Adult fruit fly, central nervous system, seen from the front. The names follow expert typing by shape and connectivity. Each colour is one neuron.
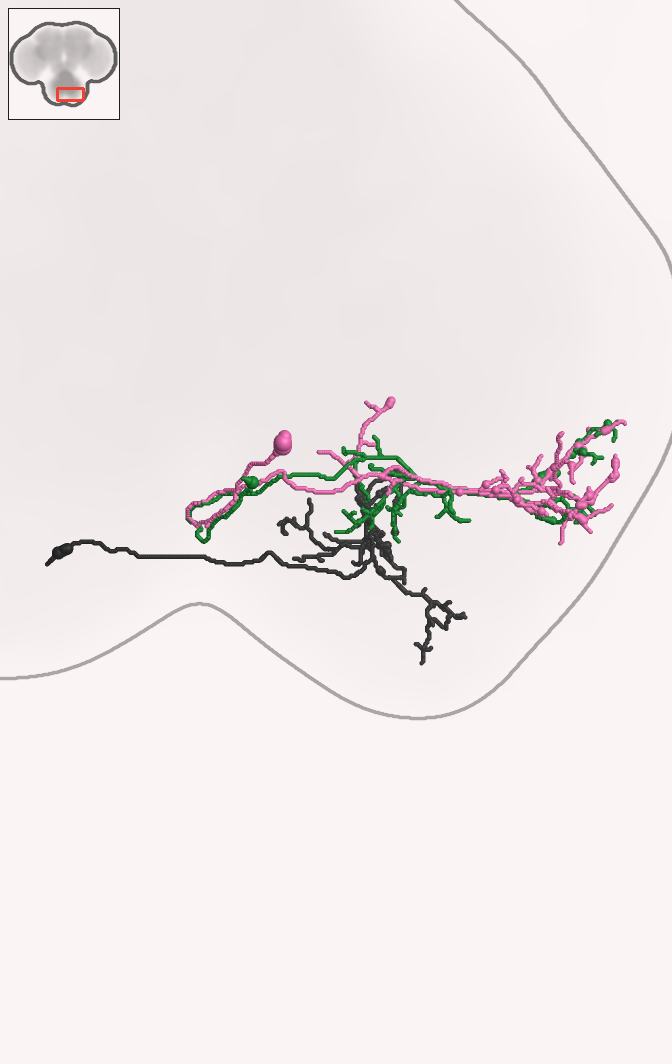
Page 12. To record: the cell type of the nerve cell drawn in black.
IN14A117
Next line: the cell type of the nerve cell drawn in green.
IN14A114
